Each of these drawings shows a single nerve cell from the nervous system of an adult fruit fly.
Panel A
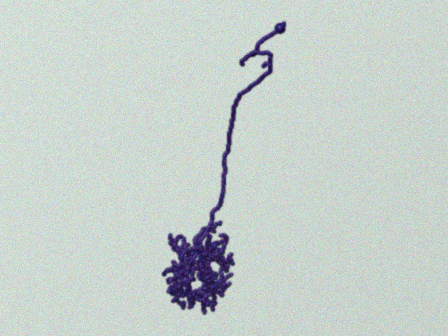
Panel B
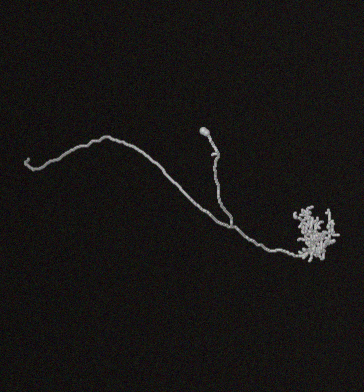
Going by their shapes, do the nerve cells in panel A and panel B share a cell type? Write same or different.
same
